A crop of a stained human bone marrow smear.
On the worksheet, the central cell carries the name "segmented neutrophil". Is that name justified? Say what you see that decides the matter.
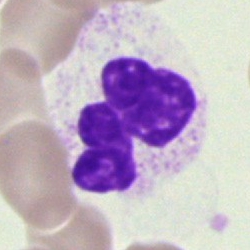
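The name segmented neutrophil stands. No nucleoli are seen in the nucleus, which agrees with it.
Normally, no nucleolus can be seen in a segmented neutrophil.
The chromatin is dense and dark purple, with a few small paler patches, and chromatin of this kind would not by itself set the cell apart from a band neutrophil.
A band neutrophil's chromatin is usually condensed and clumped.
The outline is roughly round, no vacuoles are seen in the cytoplasm, and red cells lie against the left side of the cell.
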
